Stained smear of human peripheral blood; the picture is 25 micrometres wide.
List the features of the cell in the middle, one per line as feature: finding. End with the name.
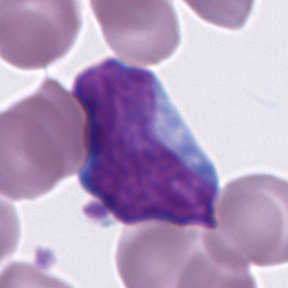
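Outline: angular and polygonal, straight edges meeting at corners
Nucleus position: off-centre toward the left
Cytoplasm position: mostly on the right side
Cytoplasm colour: pale blue
Cell edge: no hair-like projections
Cell size: about 18 by 13 micrometres
Nuclear share: about 70% of the cell's area
Name: myeloblast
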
